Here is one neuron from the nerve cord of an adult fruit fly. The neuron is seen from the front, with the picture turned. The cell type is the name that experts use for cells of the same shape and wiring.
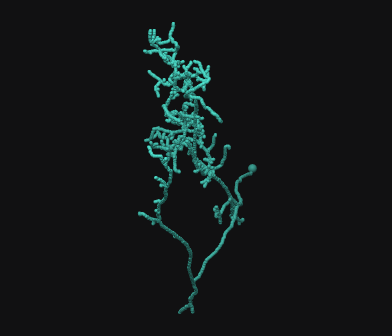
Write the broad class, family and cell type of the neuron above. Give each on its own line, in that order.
nerve-cord intrinsic neuron
hemilineage 08B
IN08B055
